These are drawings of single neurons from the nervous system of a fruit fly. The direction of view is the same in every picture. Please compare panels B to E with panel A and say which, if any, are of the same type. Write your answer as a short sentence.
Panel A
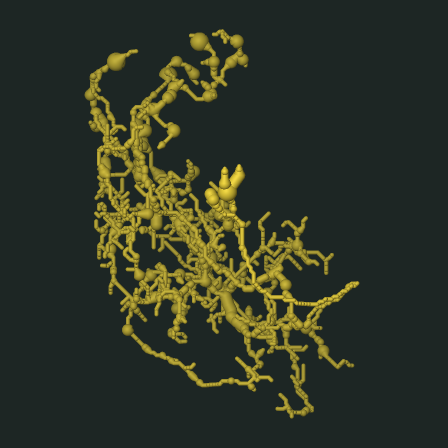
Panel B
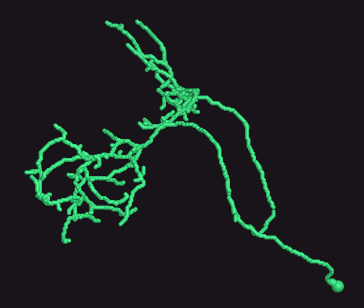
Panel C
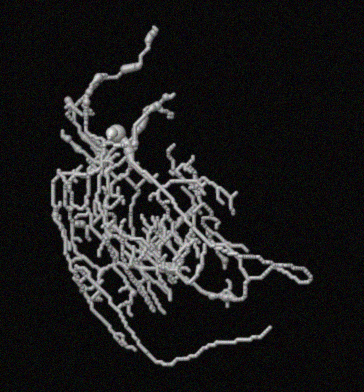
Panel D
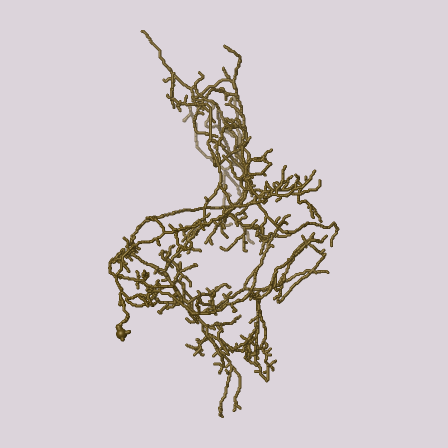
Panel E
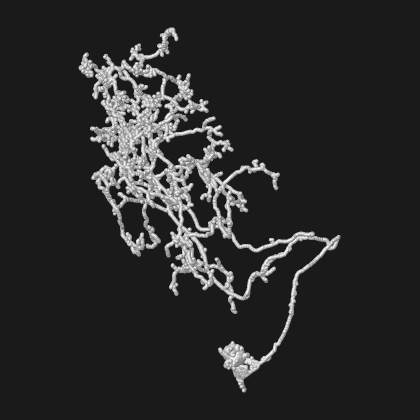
Panel C and panel E are of the same cell type.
